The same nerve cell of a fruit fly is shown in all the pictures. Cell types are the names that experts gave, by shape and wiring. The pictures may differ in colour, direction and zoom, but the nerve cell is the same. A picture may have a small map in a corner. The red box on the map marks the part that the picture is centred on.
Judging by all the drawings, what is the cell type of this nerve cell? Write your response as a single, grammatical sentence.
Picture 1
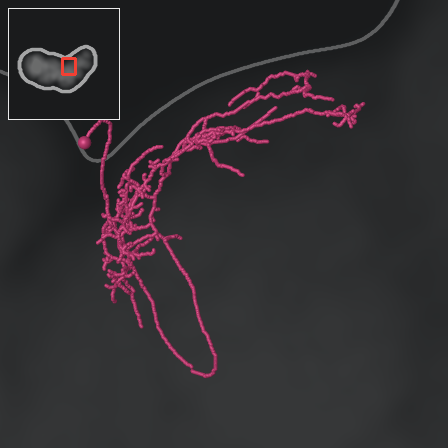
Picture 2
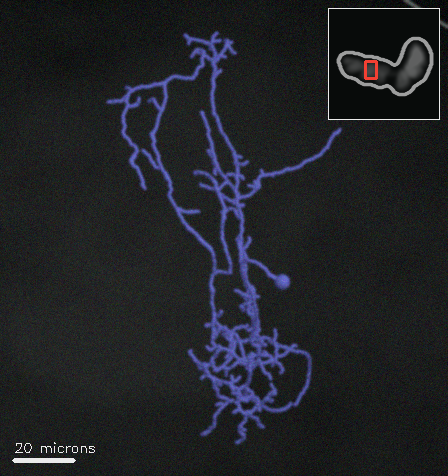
So far as cell type goes, this nerve cell is IN17A085.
